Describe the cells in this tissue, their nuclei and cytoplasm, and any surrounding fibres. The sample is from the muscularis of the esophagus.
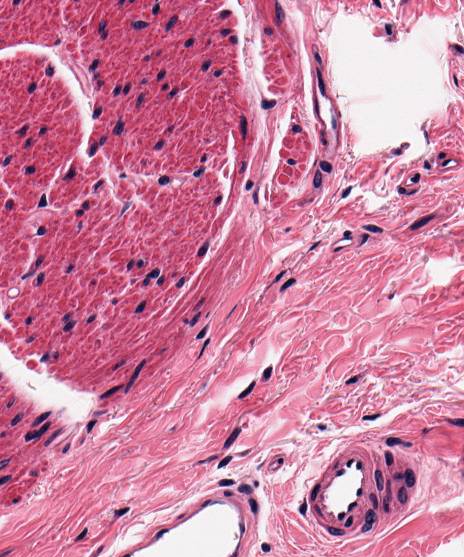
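In the upper left lies a large bundle of smooth muscle. Its cells are mostly cut across, giving small rounded pink profiles. Small dark nuclei are scattered throughout it. The lower right half is collagenous connective tissue: wavy pink fibres, scattered spindle-shaped nuclei.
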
